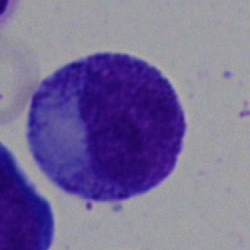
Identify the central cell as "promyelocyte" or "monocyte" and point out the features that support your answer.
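Promyelocyte, not monocyte. Nucleus off-centre, toward the right; occupies most of the cell area. Chromatin dark purple throughout. Cytoplasm visible mainly as a crescent on the left.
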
